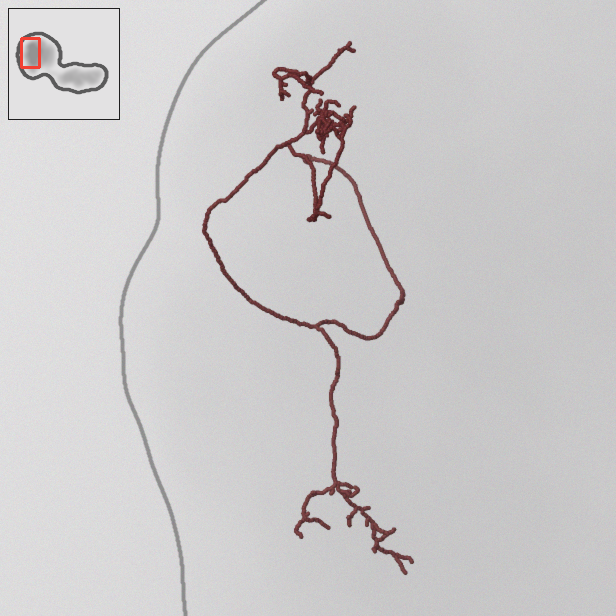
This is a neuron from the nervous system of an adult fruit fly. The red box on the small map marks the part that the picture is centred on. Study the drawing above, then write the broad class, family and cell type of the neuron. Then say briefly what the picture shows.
Its broad class is central-brain intrinsic neuron. Its family is hemilineage CREa1_ventral. It is of cell type mAL4F. As drawn here it is more than twice as tall as it is wide.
